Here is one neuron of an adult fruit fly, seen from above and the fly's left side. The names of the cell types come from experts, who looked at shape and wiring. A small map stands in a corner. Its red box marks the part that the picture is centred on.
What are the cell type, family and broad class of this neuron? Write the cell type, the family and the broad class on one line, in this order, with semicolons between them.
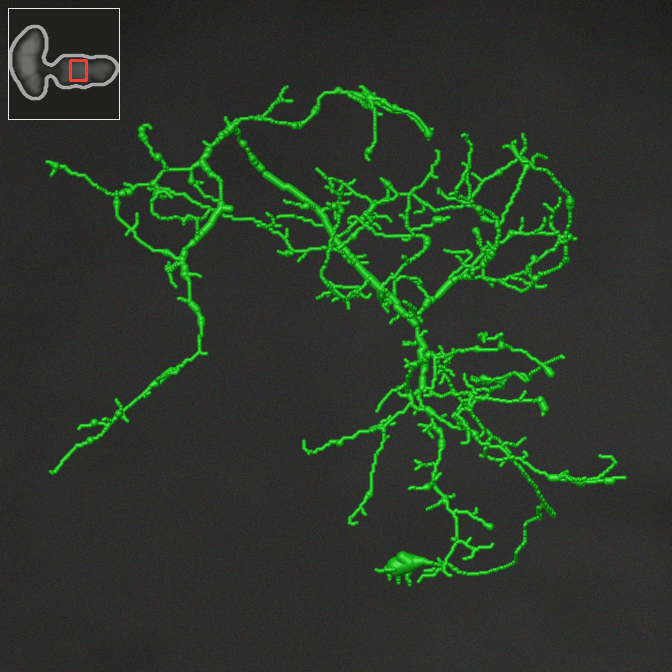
IN06B055; hemilineage 06B; nerve-cord intrinsic neuron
